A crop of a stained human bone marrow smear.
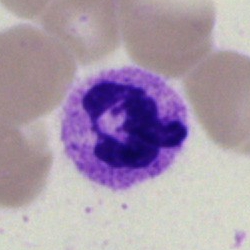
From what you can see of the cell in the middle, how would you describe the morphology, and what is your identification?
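Dark purple, densely clumped chromatin forms a nucleus divided into several connected lobes, which curve around a small pale central area. Surrounding it is a wide rim of pale lilac cytoplasm with fine lilac granules scattered evenly through it. The cell is a segmented neutrophil.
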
